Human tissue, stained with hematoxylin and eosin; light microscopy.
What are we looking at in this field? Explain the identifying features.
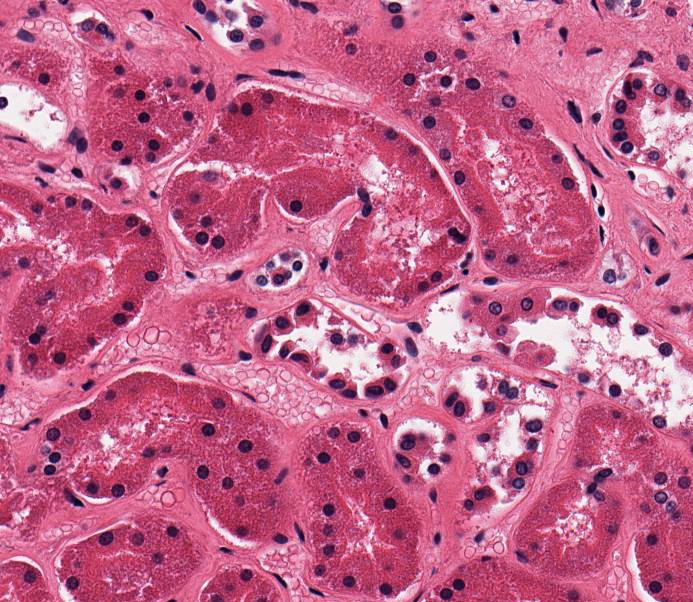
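That's cortical labyrinth of the kidney. The whole field is closely packed tubules, cut in cross and oblique section, with only narrow strips of stroma between.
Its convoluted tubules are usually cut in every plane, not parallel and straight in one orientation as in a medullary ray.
Most large tubules have a single layer of cells with abundant, finely granular, deeply eosinophilic cytoplasm and small, round, dark nuclei set well apart.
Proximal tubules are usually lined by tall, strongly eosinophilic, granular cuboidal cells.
Many of their lumens are irregular and hold pale pink, flocculent granular debris.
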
